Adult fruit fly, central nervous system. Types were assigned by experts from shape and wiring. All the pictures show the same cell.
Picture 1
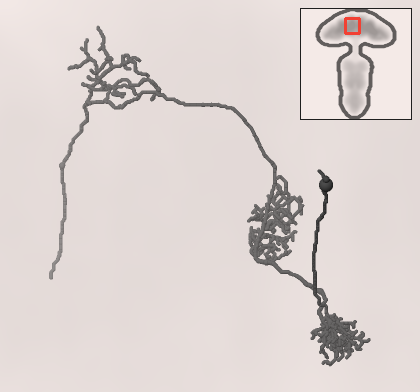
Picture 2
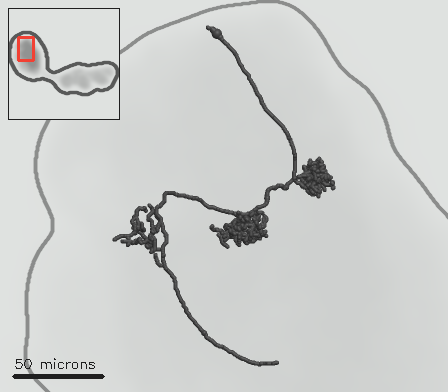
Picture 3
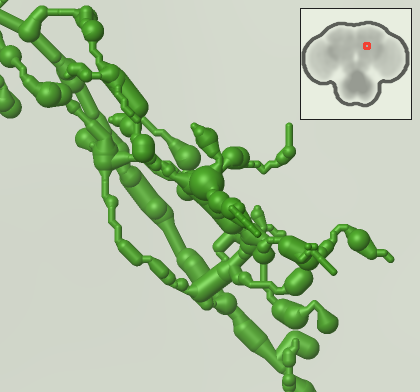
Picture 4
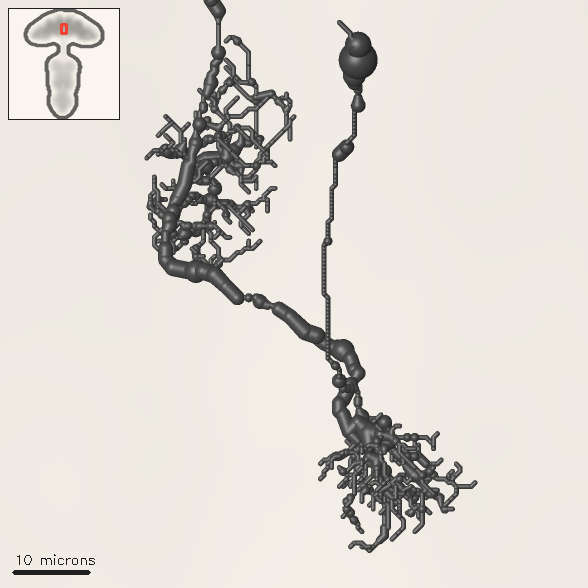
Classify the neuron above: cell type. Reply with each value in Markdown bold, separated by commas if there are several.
**PFL1**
